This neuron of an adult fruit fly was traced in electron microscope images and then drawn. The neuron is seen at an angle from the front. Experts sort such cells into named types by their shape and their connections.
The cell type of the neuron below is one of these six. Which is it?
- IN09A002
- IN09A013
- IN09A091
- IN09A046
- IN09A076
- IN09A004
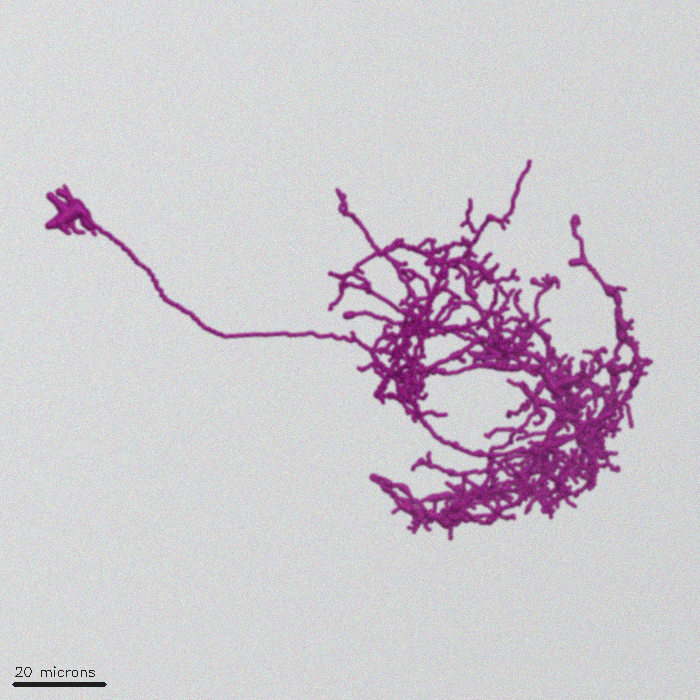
IN09A013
